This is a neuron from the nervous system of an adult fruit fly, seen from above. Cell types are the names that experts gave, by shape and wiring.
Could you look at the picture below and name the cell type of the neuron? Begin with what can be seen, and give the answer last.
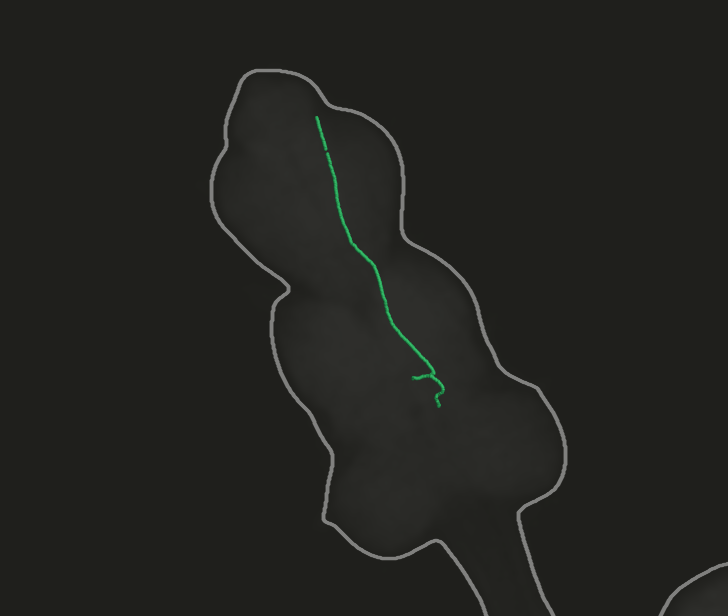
It lies in the nerve cord. No cell body is drawn. Its broad class is sensory neuron entering the nerve cord. It is of cell type SNpp42.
